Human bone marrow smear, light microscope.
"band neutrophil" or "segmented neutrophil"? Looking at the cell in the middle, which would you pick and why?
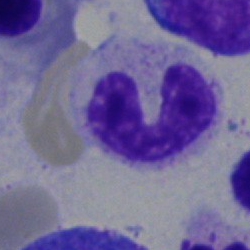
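Band neutrophil. The nucleus is bent into a horseshoe shape, its notch opening upward.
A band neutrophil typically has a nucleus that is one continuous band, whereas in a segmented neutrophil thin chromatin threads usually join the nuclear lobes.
Beyond that, the chromatin is dark purple and coarsely clumped with paler patches between the clumps, fine scattered pinkish-lilac granules lie in the cytoplasm, and the outline is roughly round.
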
